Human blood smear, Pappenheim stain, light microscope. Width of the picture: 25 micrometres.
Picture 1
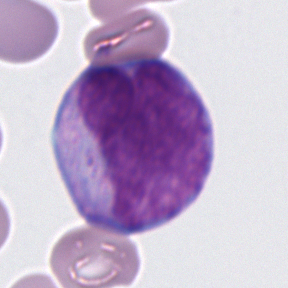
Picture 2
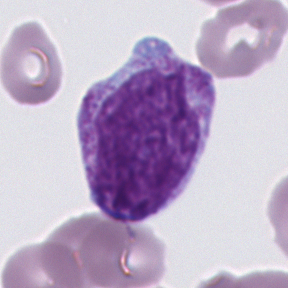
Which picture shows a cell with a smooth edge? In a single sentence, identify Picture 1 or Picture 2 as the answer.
In Picture 1, no projections, blebs or ragged parts break the cell's outline.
